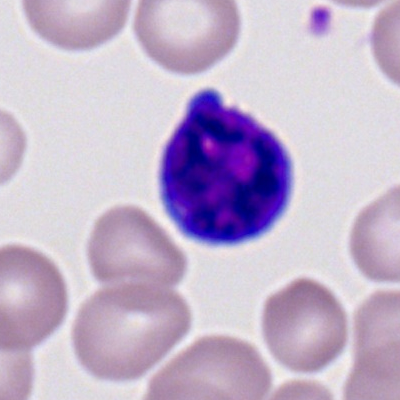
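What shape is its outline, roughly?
Roughly round, though the picture is a touch blurred.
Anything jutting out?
Yes, a small rounded knob off the upper left edge.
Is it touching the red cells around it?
No, it lies free of all of them.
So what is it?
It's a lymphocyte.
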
